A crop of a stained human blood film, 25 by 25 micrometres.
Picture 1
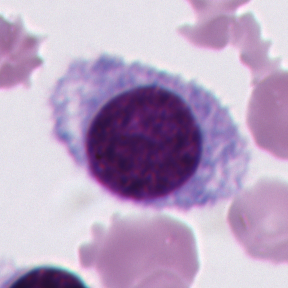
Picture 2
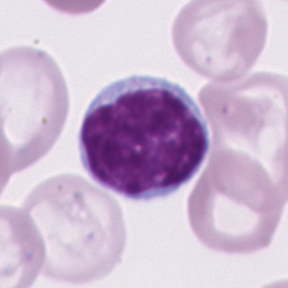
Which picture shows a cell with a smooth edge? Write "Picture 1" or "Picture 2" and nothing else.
Picture 2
